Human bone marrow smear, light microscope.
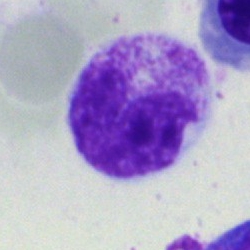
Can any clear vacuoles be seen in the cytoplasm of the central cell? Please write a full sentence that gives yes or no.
No, vacuoles are absent from the cytoplasm of the cell.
